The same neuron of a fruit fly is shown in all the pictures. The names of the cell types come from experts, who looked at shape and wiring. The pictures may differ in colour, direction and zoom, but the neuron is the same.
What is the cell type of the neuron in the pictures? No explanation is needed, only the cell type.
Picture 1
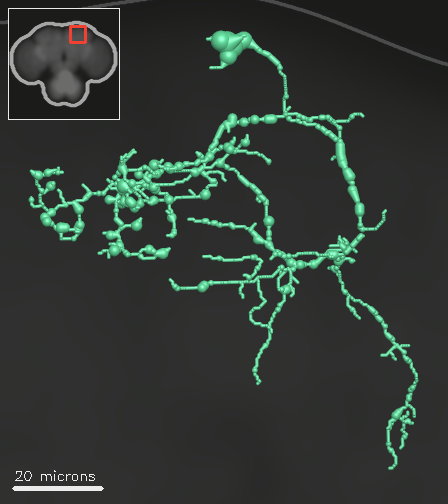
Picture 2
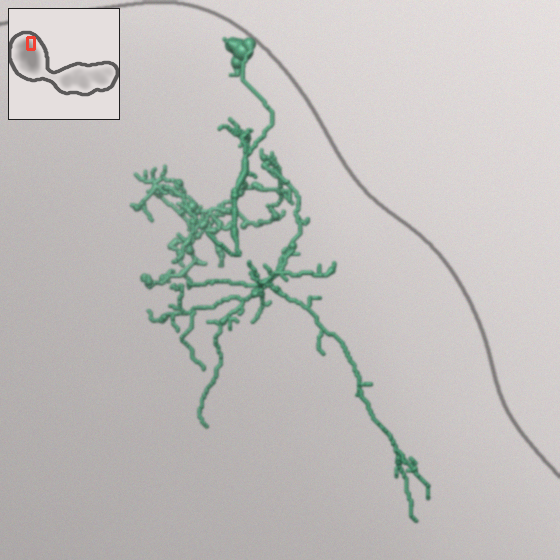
CB1984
